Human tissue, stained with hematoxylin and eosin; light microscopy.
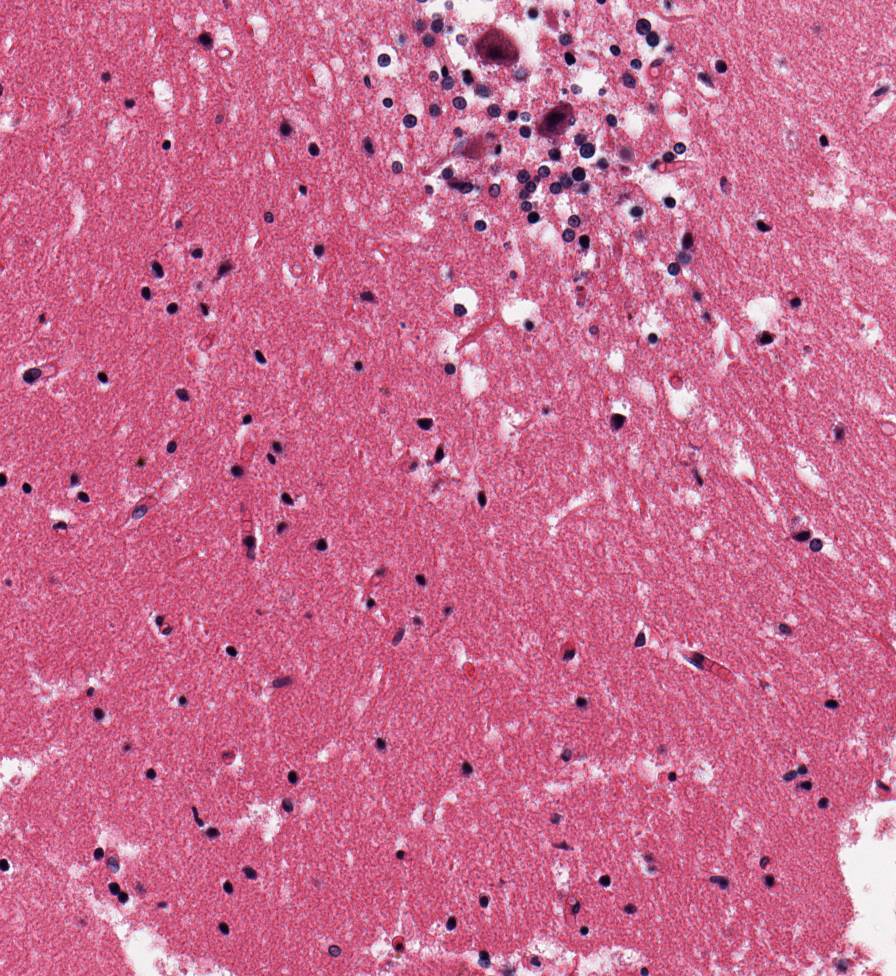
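Cerebellum, H&E. At the top centre lies a cluster of closely packed small round dark nuclei, within which sit two large cells with plentiful dark purplish cytoplasm. Elsewhere the field is mostly finely fibrillary pink neuropil, through which small nuclei are evenly scattered; these are round to oval and dark, with little visible cytoplasm.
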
